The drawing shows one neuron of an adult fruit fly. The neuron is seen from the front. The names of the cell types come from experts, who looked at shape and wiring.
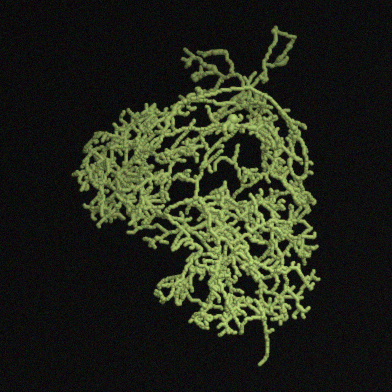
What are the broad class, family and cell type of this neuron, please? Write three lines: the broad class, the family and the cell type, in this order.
central-brain intrinsic neuron
hemilineage VLPa1_lateral
AVLP294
